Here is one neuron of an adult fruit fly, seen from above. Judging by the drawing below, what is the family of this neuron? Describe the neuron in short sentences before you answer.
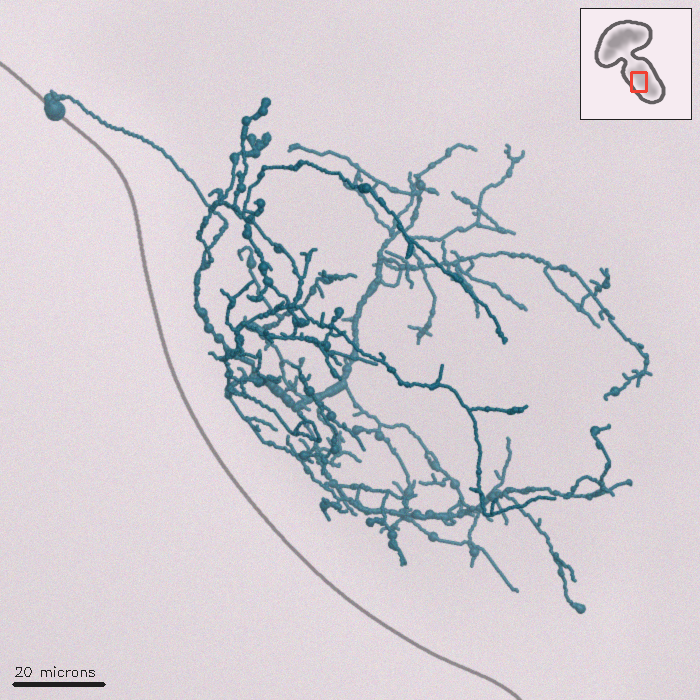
It is in the nerve cord and does not reach the brain. From left to right in the picture it spans about 140 microns. It is a nerve-cord intrinsic neuron. The family is hemilineage 16B.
